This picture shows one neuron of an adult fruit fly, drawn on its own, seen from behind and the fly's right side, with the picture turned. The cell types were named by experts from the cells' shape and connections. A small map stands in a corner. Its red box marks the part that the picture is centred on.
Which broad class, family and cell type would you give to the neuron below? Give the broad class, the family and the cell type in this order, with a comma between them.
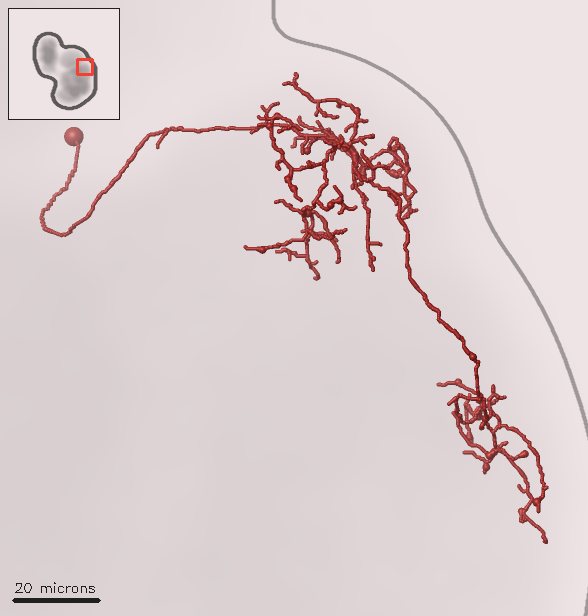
central-brain intrinsic neuron, hemilineage LHa3, CB2927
